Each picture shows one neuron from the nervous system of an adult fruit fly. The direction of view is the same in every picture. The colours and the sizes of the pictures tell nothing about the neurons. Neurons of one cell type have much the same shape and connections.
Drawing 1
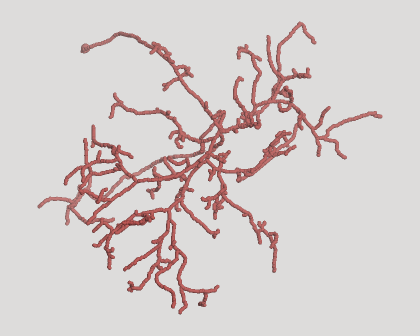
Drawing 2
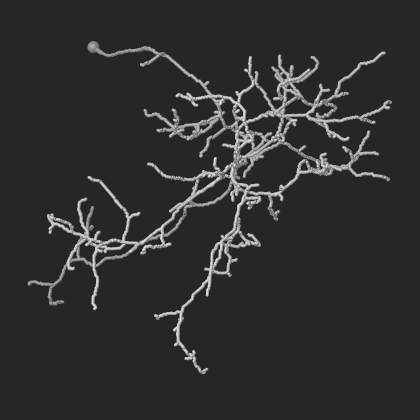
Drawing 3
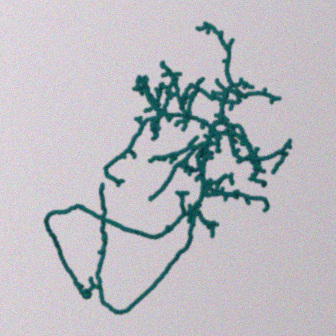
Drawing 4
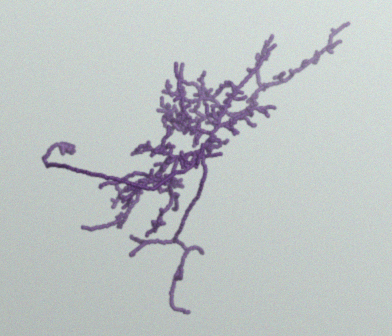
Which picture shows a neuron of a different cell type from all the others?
Drawing 4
